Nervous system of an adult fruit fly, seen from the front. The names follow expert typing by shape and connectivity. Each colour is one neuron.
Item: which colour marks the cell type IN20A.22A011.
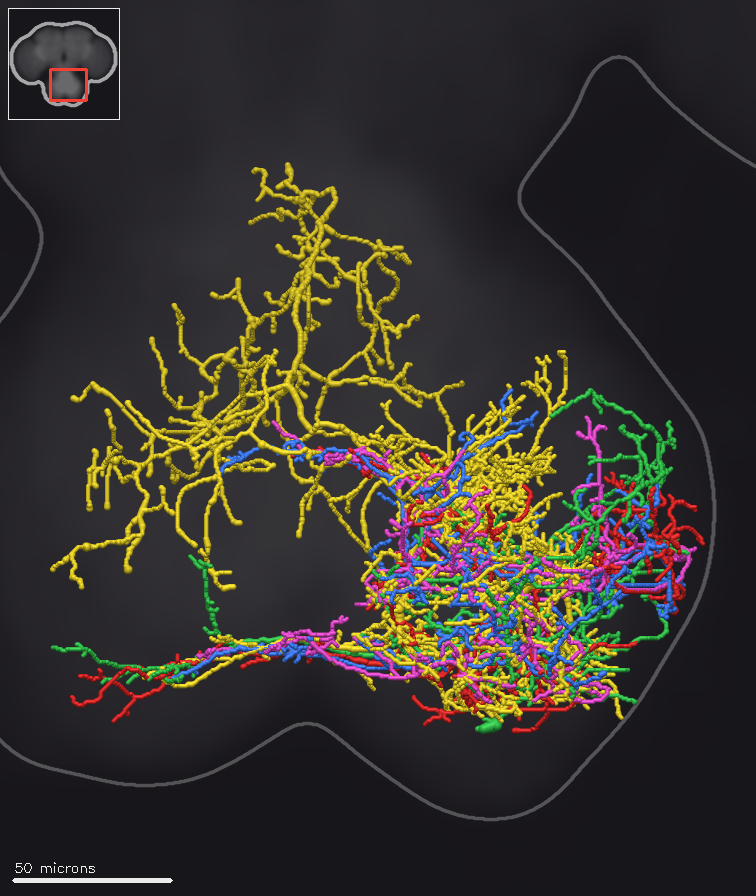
red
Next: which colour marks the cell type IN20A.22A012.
blue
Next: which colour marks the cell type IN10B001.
yellow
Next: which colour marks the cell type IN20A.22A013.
magenta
